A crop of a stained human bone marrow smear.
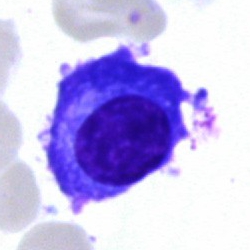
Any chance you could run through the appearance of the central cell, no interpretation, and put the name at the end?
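Starting with the outline, I see it is irregular, with small bumps and bleb-like projections along its edge. The chromatin stains dark purple and looks fairly dense throughout the nucleus. The cytoplasm is a deep, intense blue, and its rim is wider above the nucleus than below it. This is a plasma cell.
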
